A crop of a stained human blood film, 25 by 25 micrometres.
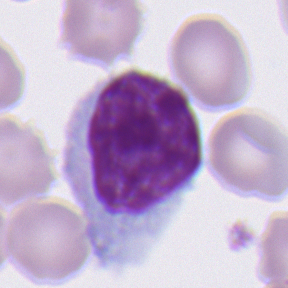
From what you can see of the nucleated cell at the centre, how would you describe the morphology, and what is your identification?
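Working through the features in turn, the chromatin comes first: dark purple and clumped, with small paler gaps between the clumps. Next, the nucleus measures about 12 by 10 micrometres. The cytoplasm is very pale greyish-blue and lies mainly to the left of and below the nucleus. Its outer edge is faint and irregular on the left and lower side. Last comes the name: a typical lymphocyte.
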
